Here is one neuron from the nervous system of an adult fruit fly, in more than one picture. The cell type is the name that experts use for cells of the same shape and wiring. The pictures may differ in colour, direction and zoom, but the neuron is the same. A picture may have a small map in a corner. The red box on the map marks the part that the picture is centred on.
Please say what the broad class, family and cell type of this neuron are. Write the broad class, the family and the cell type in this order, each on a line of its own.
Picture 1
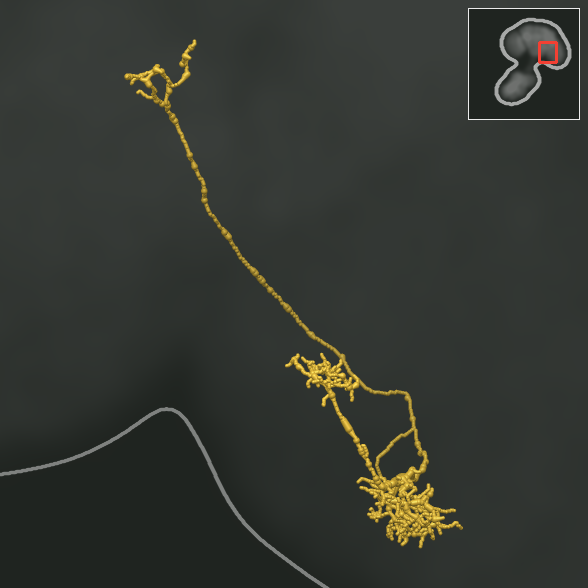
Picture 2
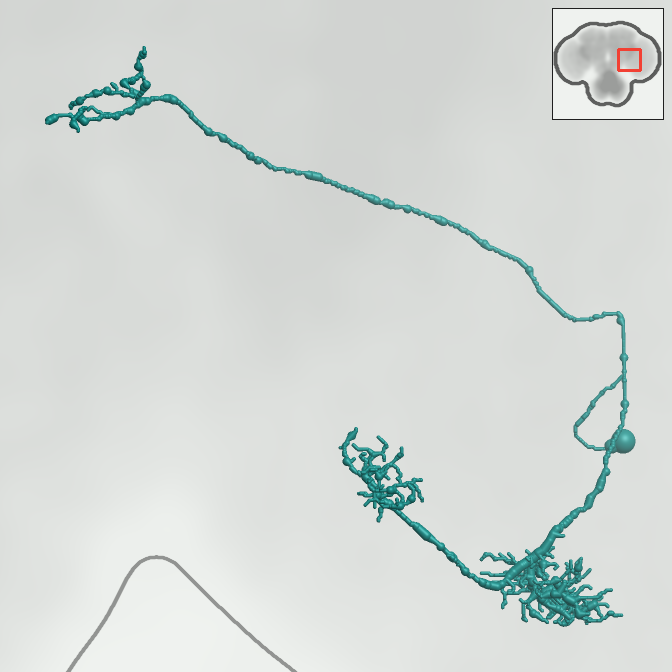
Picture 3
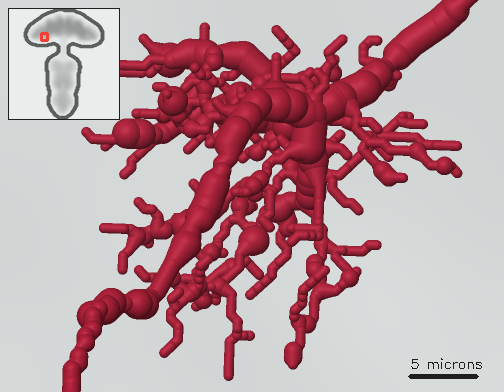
visual projection neuron
LLPC
LLPC1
